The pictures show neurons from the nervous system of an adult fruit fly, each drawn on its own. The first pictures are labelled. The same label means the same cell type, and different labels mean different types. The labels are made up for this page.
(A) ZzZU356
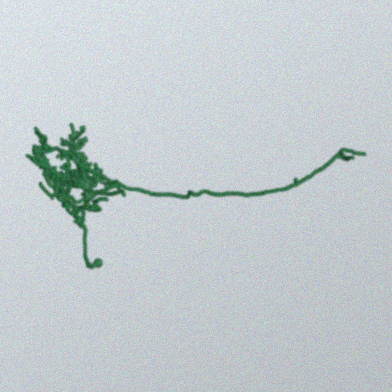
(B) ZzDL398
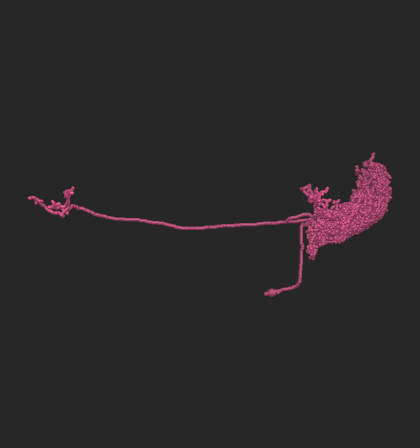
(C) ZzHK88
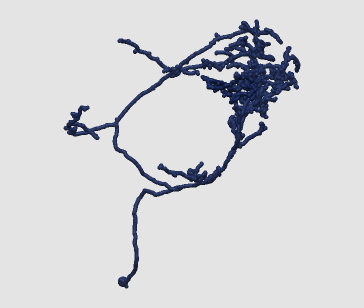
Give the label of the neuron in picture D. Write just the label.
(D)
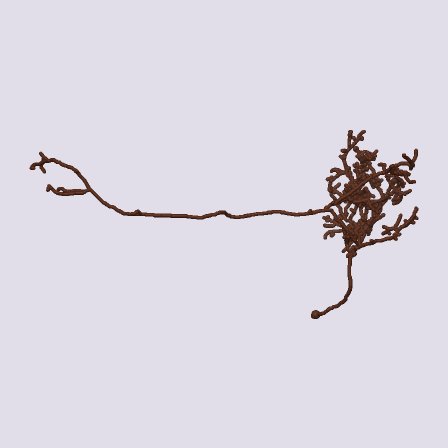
ZzZU356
